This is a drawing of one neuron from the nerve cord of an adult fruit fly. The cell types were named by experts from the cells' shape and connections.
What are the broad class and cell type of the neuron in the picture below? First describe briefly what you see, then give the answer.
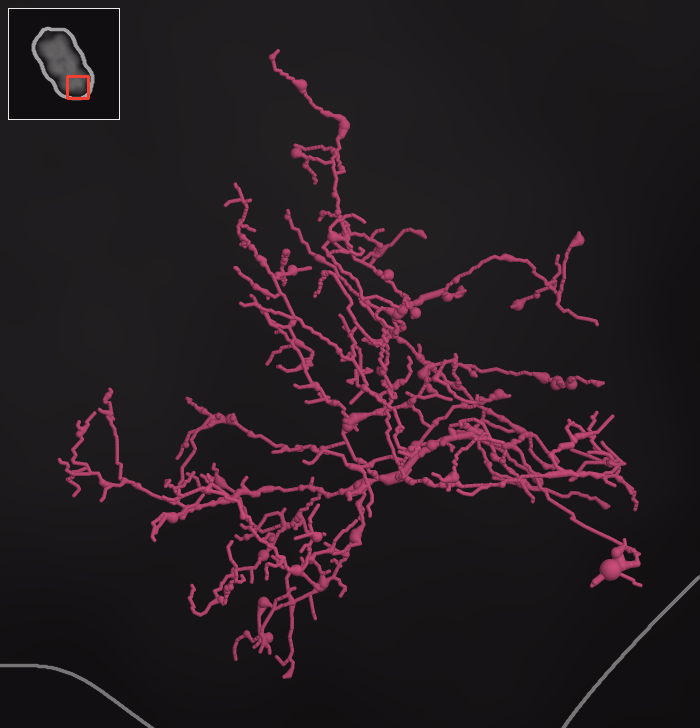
As drawn here it is about as wide as it is tall. This is a nerve-cord intrinsic neuron. The cell type is INXXX474.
